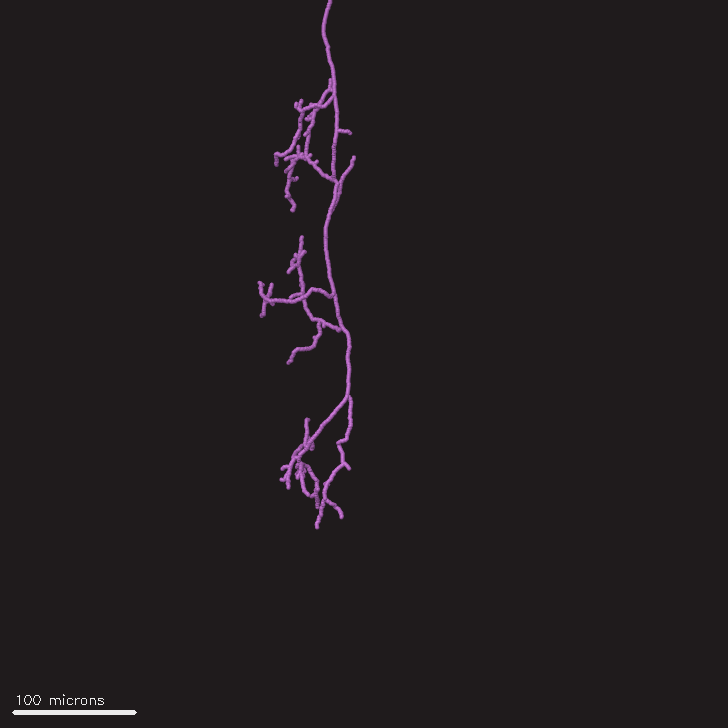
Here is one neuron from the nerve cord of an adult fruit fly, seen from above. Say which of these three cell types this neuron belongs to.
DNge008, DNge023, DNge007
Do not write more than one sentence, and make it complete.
This neuron is a member of the DNge007 cell type.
